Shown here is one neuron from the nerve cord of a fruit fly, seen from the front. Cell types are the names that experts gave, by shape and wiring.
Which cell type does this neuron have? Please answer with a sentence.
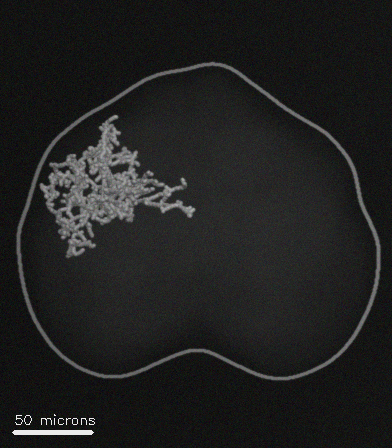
The cell type is IN20A.22A010.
